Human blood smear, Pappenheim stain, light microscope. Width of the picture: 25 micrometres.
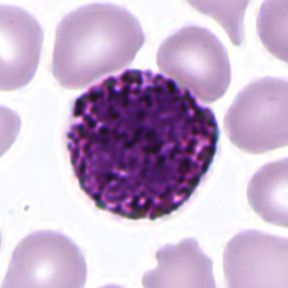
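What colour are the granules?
Dark purple to nearly black.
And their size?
Coarse, and varying in size; they reach the very edge, which makes the margin bumpy, and they lie over the nucleus, so you can't outline it.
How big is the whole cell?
About 13 micrometres across.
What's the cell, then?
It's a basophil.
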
